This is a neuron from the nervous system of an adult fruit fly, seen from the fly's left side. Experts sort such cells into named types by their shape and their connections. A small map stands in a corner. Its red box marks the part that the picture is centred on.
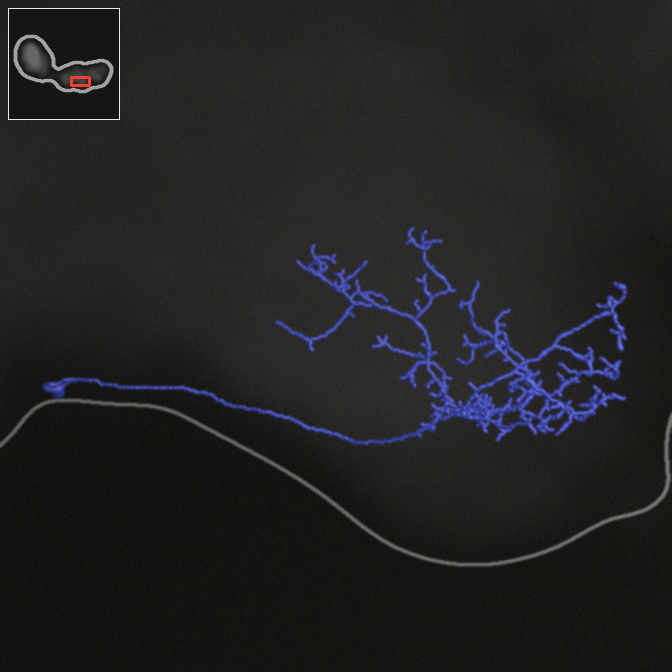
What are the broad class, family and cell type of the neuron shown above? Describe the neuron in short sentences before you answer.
The cell body can be seen on the left of the picture. The picture shows dozens of branch ends. This is a nerve-cord intrinsic neuron. The family is hemilineage 13B. Its cell type is IN13B042.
